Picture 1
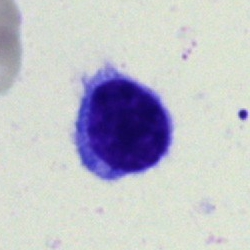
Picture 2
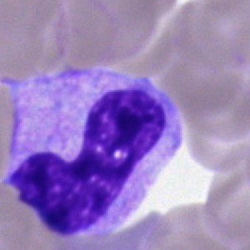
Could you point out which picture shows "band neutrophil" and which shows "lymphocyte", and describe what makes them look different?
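The lymphocyte is in picture 1; picture 2 shows the band neutrophil. Both have dense, dark purple chromatin, that of the band neutrophil with a slightly blotchy texture.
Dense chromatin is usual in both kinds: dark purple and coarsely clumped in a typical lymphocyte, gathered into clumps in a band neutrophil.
The cytoplasm is where they part: the lymphocyte's is scant and blue, a narrow rim widest on the left and lower-left side of the nucleus with no visible granules, whereas the band neutrophil's is plentiful and pale lilac.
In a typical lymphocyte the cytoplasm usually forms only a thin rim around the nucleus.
The outlines differ too: small ragged projections stick out from the lymphocyte's upper-left edge, while the band neutrophil's outline is irregular, with angular corners rather than a smooth round edge.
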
